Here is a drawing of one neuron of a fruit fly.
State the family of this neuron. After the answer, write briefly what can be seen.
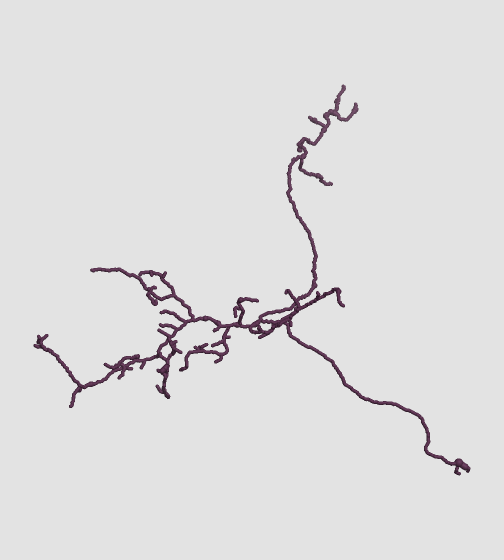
Its family is hemilineage LB3. It is a central-brain intrinsic neuron. Its cell body lies at the lower right of the picture. The picture shows dozens of branch ends.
